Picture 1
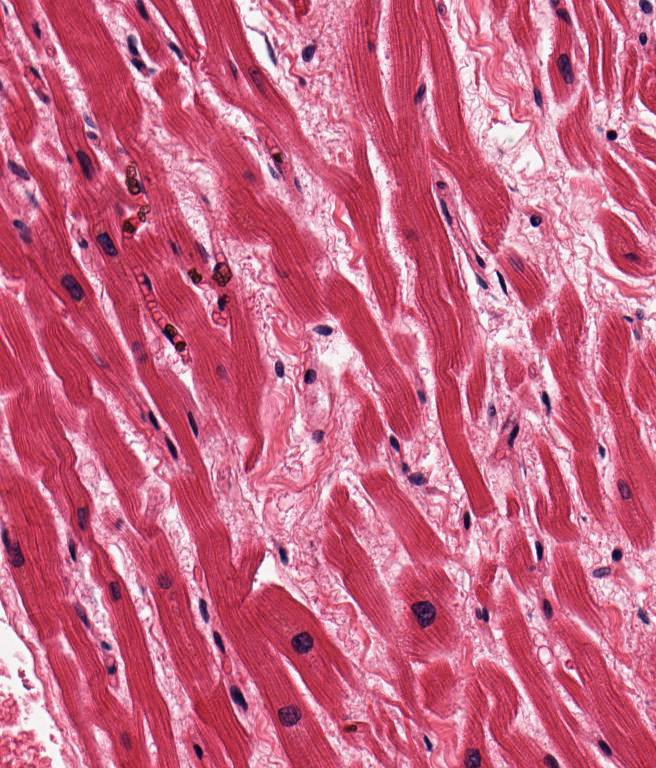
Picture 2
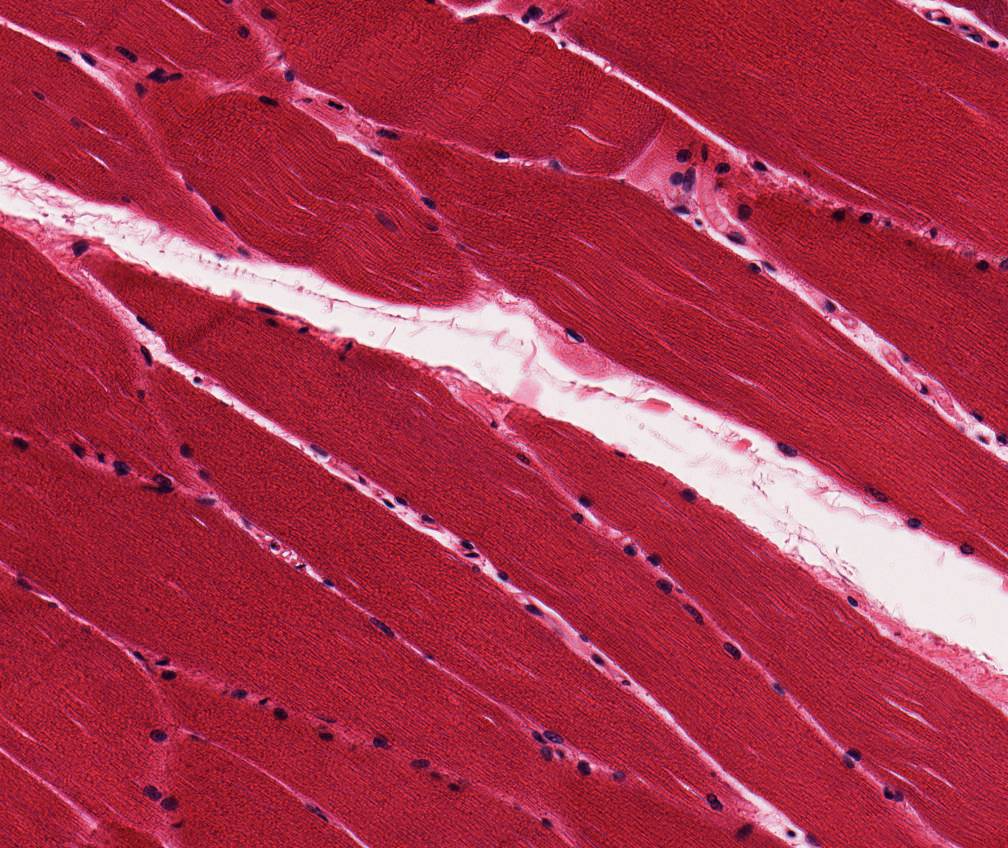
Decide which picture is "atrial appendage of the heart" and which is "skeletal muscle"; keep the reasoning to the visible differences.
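The atrial appendage of the heart is in picture 1, and picture 2 is skeletal muscle. Start with the nuclei: they sit centrally in each fibre in picture 1, but along the fibre edges in picture 2.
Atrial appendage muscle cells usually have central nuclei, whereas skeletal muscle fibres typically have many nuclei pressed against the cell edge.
Now see how several fibres in picture 1 branch and join their neighbours.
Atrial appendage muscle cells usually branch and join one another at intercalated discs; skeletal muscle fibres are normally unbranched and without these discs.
In picture 2, the deep red cytoplasm also shows fine lines along each fibre.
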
